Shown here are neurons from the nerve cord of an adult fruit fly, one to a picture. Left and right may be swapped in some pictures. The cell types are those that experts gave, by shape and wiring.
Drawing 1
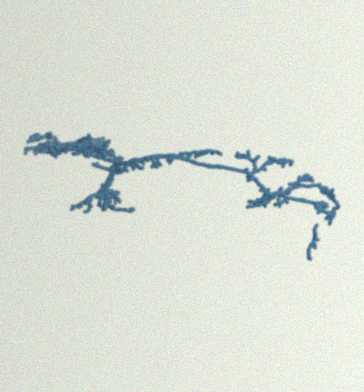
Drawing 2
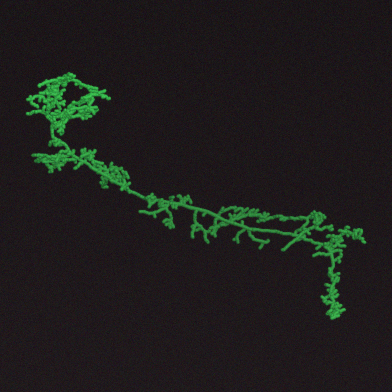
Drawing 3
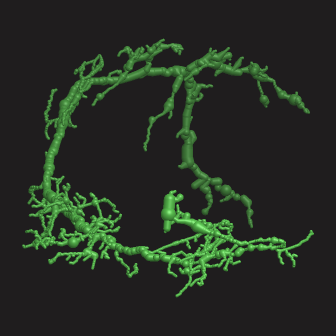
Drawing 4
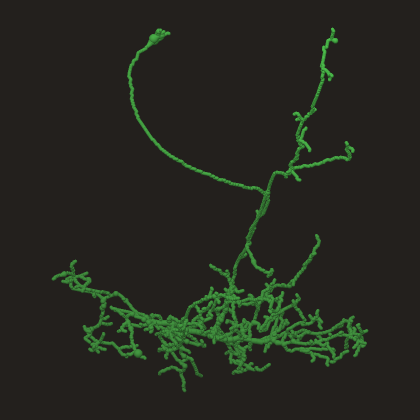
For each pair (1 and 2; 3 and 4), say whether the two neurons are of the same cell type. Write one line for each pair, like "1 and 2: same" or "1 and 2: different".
1 and 2: different
3 and 4: different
